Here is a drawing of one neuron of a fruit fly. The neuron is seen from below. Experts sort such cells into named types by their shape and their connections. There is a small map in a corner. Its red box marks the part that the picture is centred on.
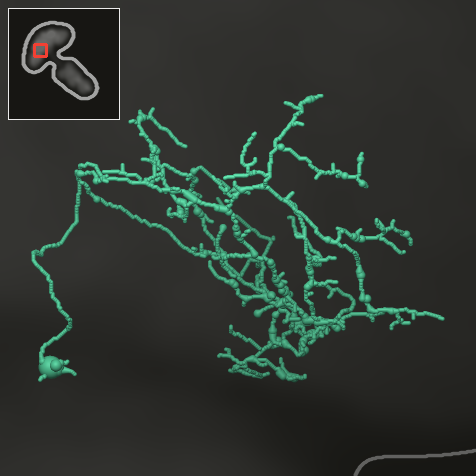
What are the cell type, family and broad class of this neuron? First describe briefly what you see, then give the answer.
It is in the brain and does not reach the nerve cord. The cell body is at the lower left of the picture. The picture shows dozens of branch ends. The cell type is AMMC015. Its family is hemilineage WEDa1. This is a central-brain intrinsic neuron.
